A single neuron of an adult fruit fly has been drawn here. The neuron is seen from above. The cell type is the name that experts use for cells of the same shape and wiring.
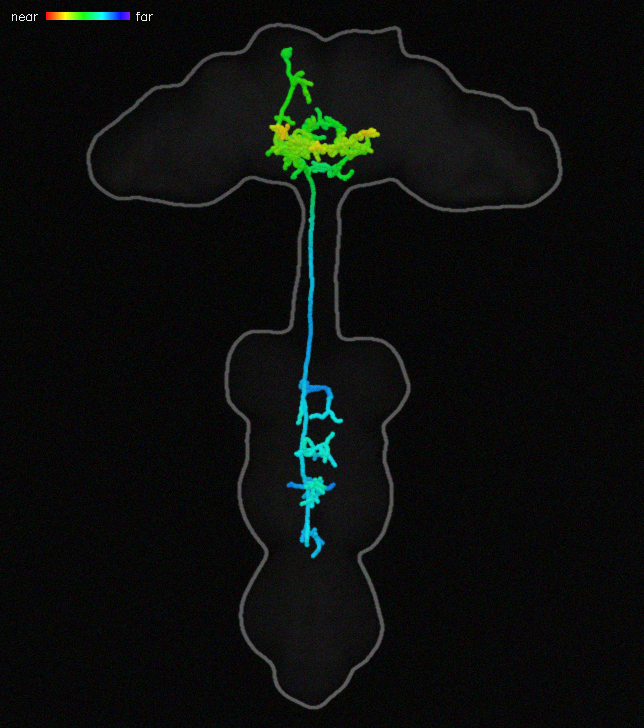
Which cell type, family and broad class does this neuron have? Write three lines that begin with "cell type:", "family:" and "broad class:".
cell type: DNb07
family: DNb
broad class: descending neuron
